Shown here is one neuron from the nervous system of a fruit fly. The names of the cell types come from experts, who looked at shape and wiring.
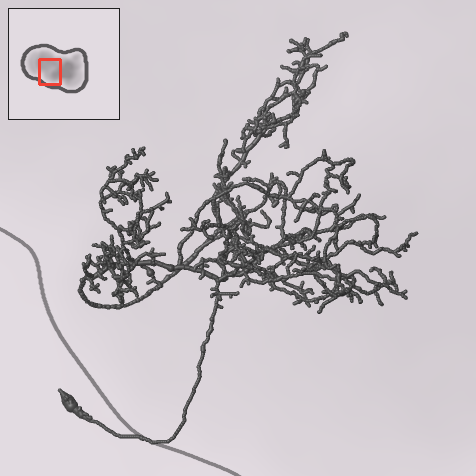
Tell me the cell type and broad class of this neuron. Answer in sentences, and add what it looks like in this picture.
Its cell type is GNG523. Its broad class is central-brain intrinsic neuron. Its cell body lies at the lower left of the picture. In this view it is about as wide as it is tall.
